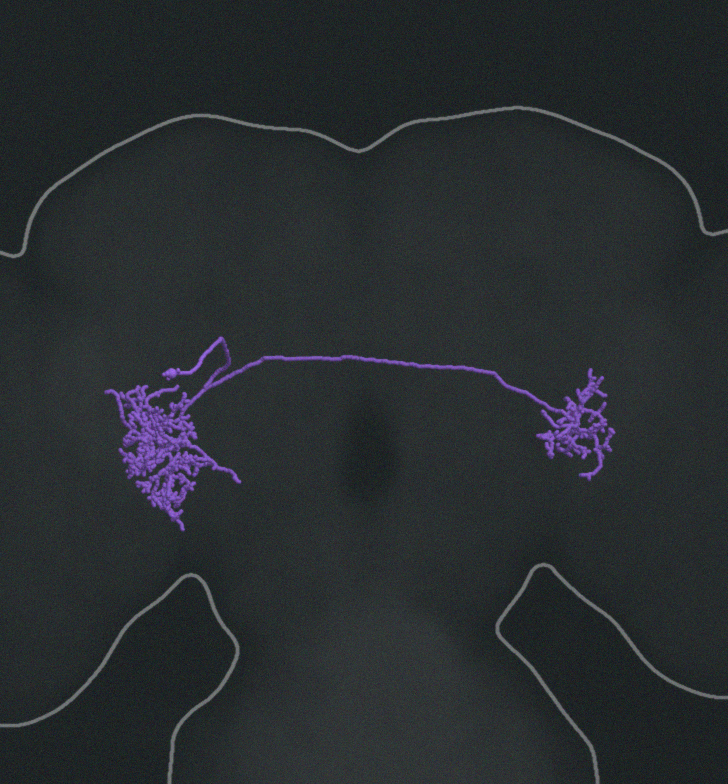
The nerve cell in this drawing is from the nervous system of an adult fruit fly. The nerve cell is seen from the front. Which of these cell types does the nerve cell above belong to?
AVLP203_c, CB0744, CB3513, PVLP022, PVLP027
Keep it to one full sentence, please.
So far as cell type goes, this nerve cell is AVLP203_c.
